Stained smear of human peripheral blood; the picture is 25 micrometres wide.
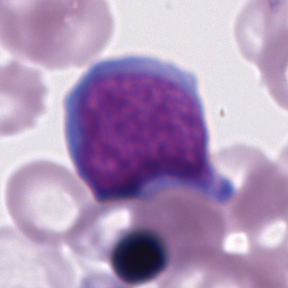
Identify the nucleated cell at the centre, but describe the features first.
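Irregular in outline, the cell has a short, pointed projection of cytoplasm at the lower right. The chromatin is finely stippled and evenly spread throughout the nucleus. The nucleus fills about 70% of the cell's area, and the blue cytoplasm forms only a narrow rim around it. This cell is a myeloblast.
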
